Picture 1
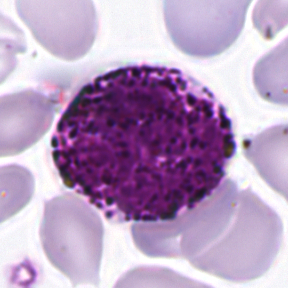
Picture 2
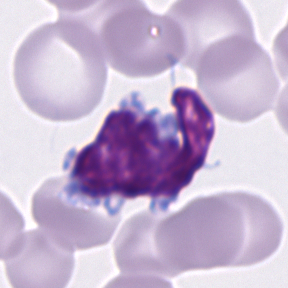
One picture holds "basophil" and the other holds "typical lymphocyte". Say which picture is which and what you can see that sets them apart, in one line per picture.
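Picture 1 is a basophil. The cell is packed with coarse, dark purple-black granules.
Picture 2 is a typical lymphocyte. The cytoplasm shows no granules.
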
